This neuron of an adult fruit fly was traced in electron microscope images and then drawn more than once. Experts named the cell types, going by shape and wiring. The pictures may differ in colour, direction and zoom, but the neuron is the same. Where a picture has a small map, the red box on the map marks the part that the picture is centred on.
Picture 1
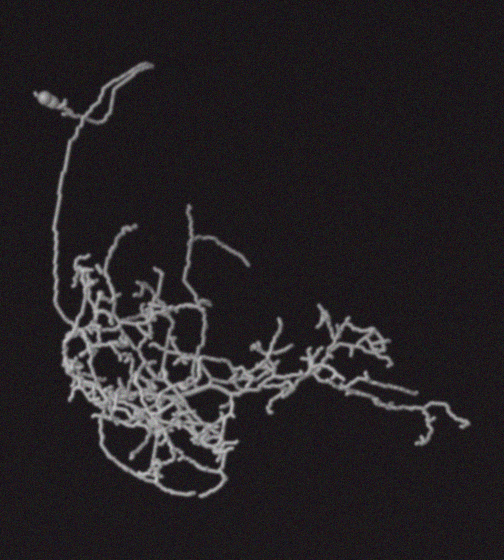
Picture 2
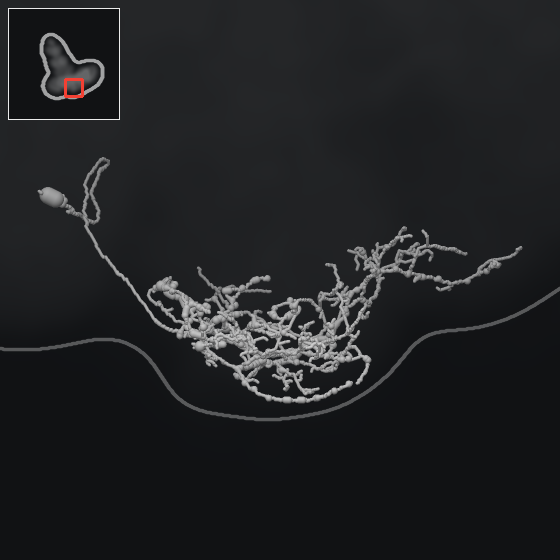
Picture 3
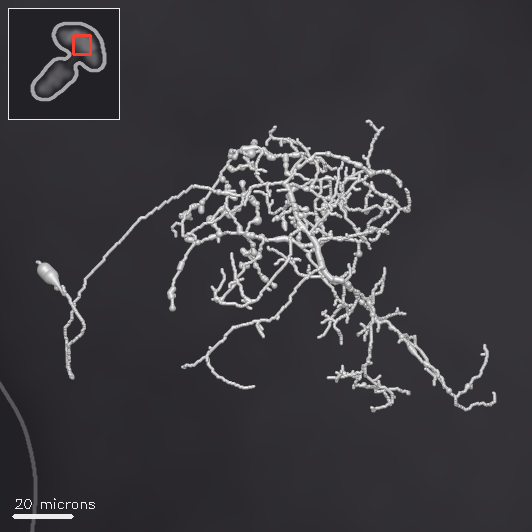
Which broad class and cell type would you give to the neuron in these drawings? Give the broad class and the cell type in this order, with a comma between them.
central-brain intrinsic neuron, GNG259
